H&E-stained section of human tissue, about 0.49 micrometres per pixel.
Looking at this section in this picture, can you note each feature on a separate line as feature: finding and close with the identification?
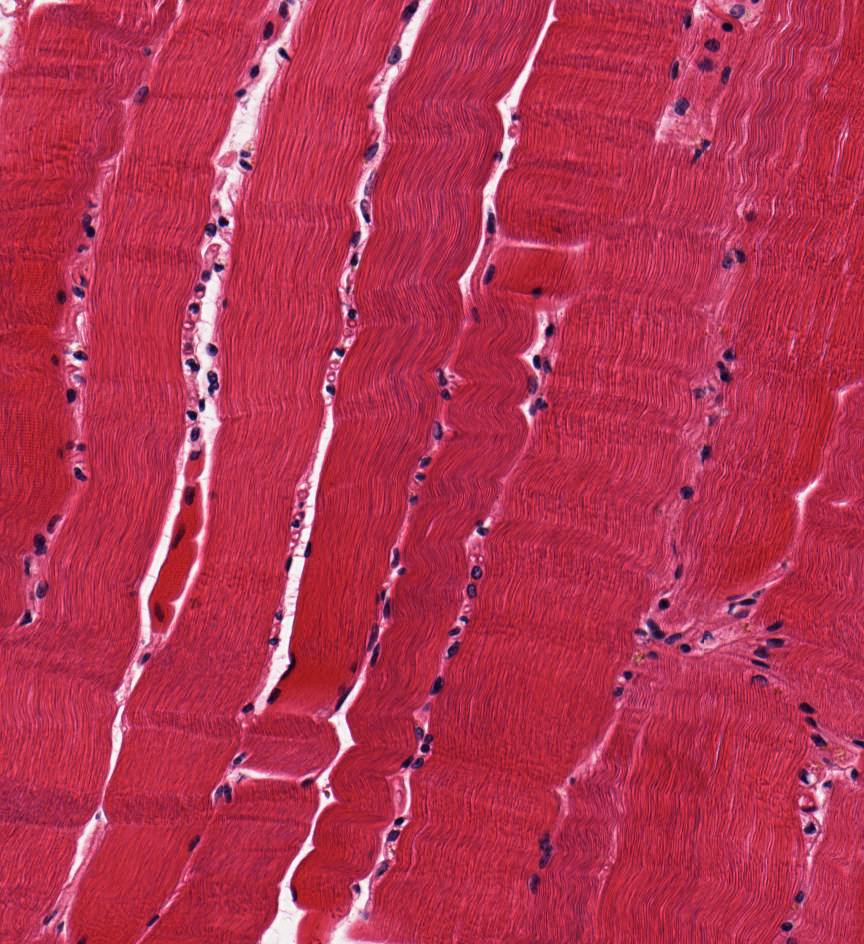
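Fibres: unbranched, and I find no intercalated discs
Nuclear position: at the fibre edges, not the centres
Nuclei: dark, small, flattened oval
Cytoplasm: deeply eosinophilic, a strong red
Name: skeletal muscle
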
